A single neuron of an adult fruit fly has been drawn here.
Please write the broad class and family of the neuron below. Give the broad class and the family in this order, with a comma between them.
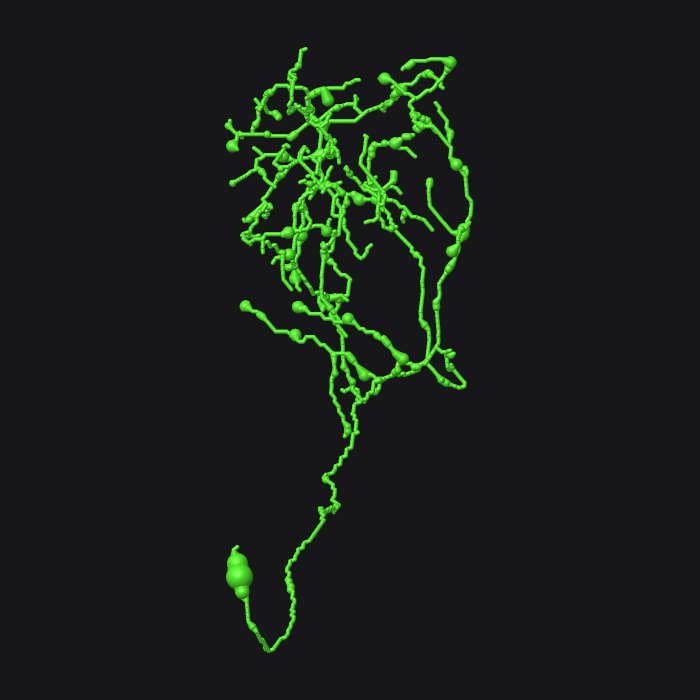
nerve-cord intrinsic neuron, hemilineage 14A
